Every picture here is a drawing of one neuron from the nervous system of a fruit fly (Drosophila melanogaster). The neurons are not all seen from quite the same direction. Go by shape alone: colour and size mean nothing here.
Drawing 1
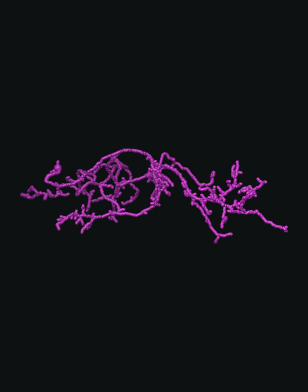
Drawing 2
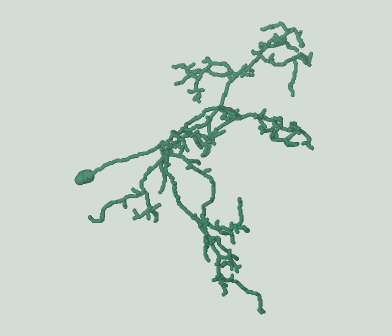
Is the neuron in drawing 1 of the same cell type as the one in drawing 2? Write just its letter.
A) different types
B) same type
A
